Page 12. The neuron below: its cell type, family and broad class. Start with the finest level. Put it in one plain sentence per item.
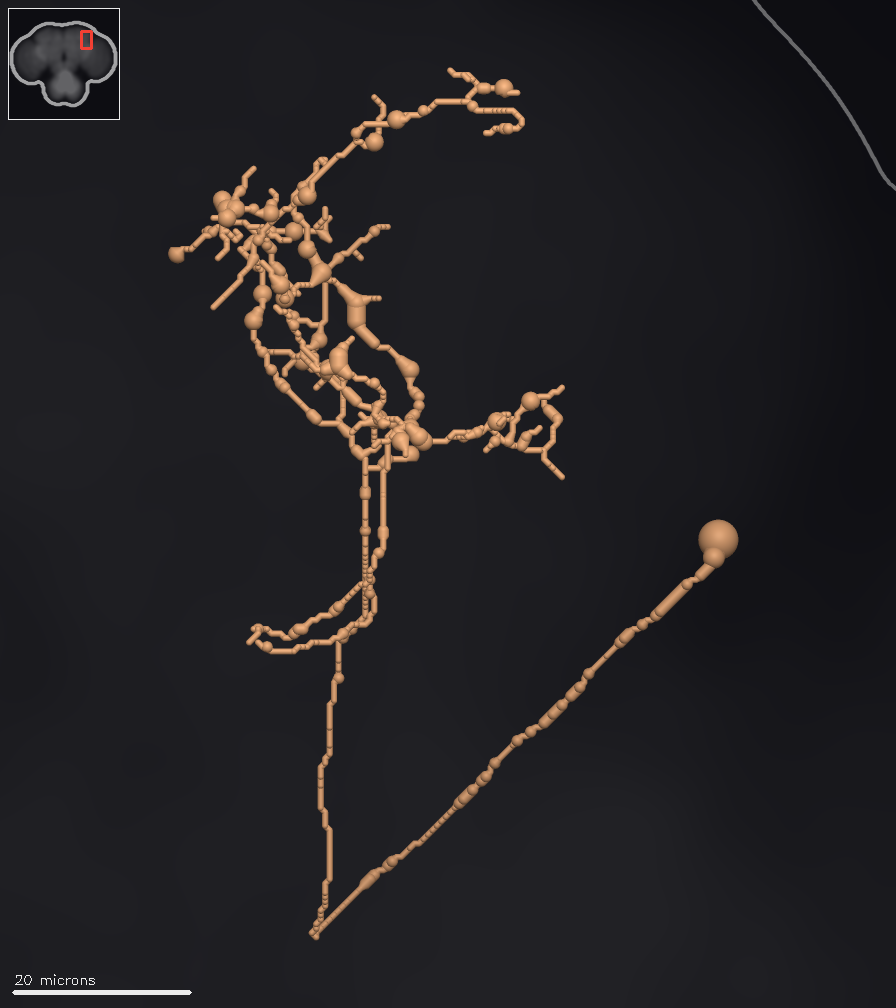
Type LHPV2a4 of hemilineage VPNp&v1_posterior, a central-brain intrinsic neuron.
